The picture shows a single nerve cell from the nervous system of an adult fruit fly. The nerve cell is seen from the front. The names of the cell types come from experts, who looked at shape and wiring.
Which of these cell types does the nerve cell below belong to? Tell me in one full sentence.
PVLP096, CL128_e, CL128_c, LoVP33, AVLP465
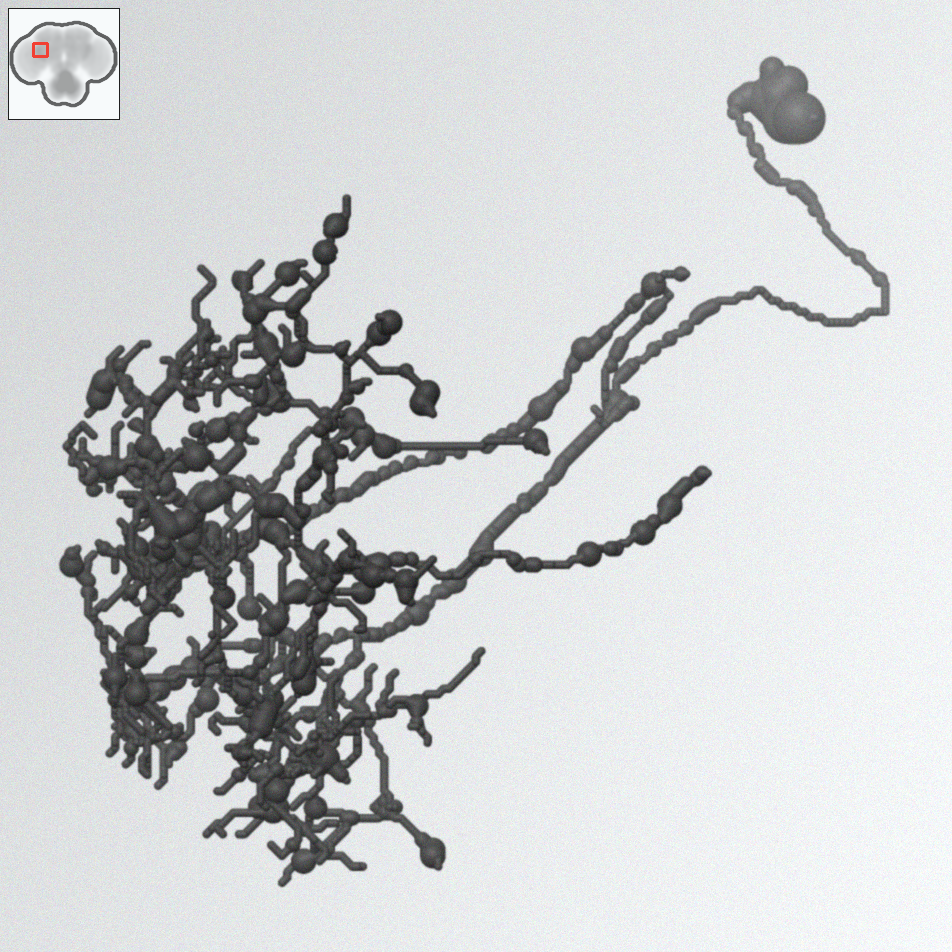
This nerve cell falls under the cell type AVLP465.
